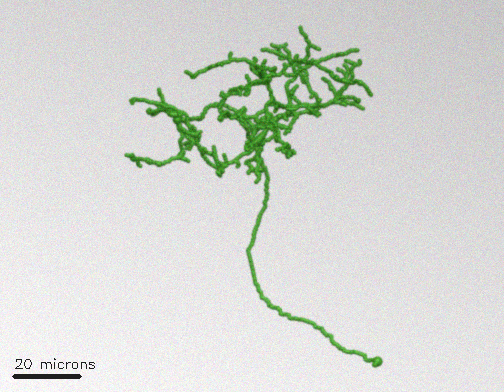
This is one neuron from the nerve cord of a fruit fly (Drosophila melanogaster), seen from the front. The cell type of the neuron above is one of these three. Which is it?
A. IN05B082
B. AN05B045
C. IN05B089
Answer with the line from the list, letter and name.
C. IN05B089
